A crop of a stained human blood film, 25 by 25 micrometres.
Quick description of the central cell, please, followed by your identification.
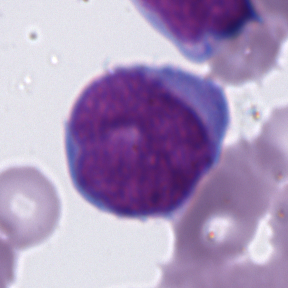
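Size first: the cell measures about 15 micrometres across, and its round nucleus about 12 micrometres. Proportion next: the nucleus fills about 80% of the cell's area. Chromatin then: it is fine and evenly spread, with no coarse dark clumps, and one pale area lies near the centre of the nucleus. Cytoplasm last: it is blue, and its rim is widest on the upper right side of the cell. This is a myeloblast.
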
